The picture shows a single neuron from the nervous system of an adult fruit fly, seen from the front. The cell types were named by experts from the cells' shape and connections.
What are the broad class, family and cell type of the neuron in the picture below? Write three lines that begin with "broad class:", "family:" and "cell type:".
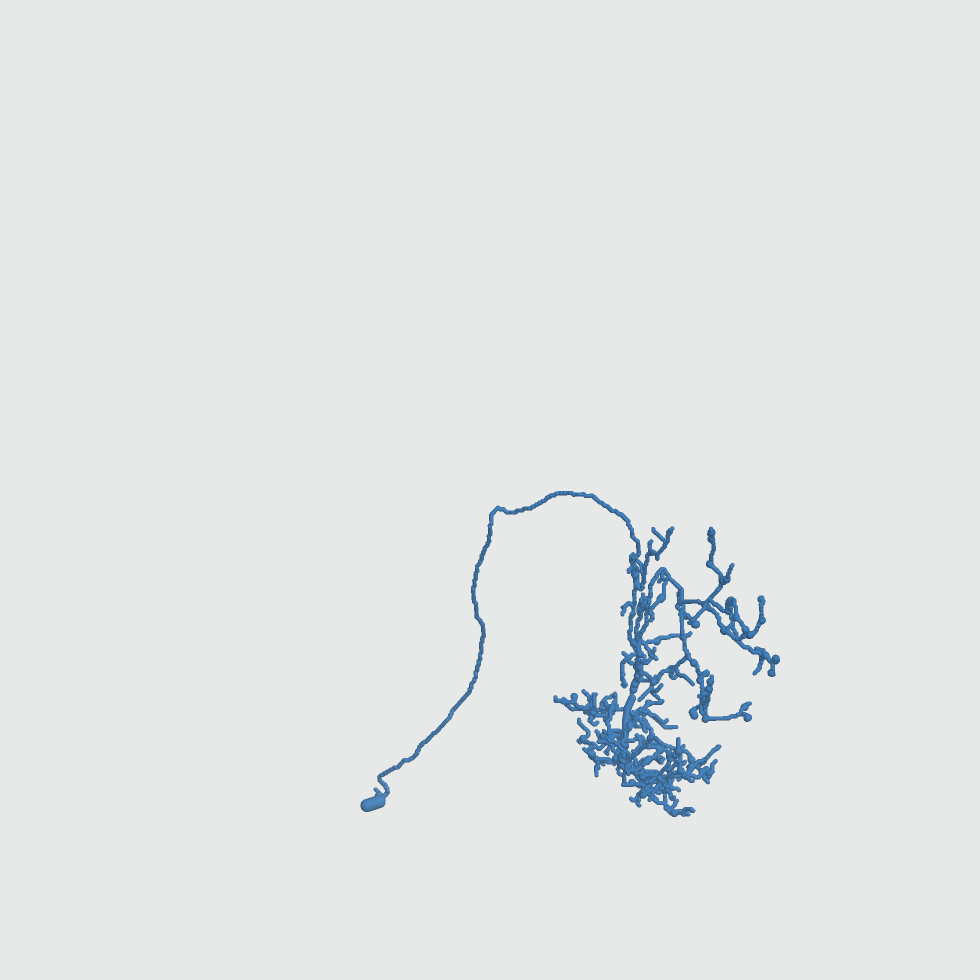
broad class: nerve-cord intrinsic neuron
family: hemilineage 12B
cell type: IN12B033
